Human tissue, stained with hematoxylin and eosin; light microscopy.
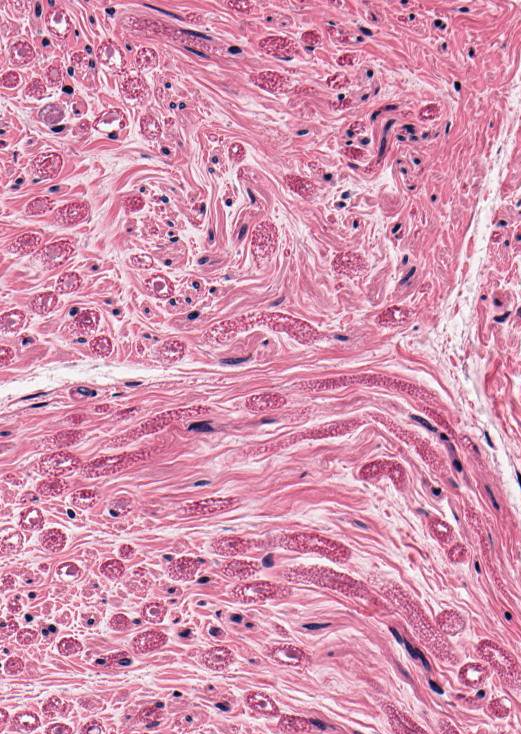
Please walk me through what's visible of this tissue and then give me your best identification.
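Look first at the left, where round to oval profiles of granular pink material crowd together. Lower down, many are cut lengthwise into oblique ribbons. Their stippled contents stain deeper pink than the fibres between, where small dark-blue nuclei lie thinly scattered. This is tibial nerve.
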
